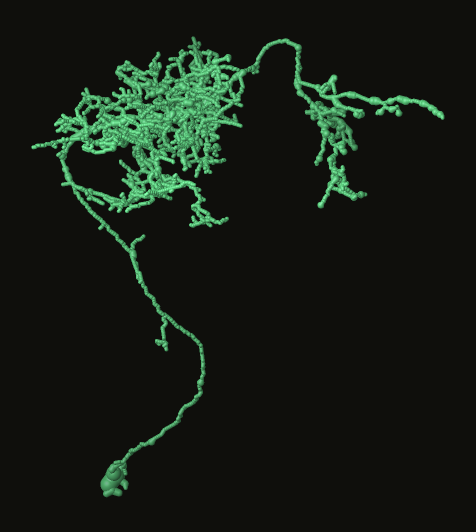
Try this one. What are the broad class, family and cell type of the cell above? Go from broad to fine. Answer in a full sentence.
A nerve-cord intrinsic neuron of hemilineage 06A, type IN06A020.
